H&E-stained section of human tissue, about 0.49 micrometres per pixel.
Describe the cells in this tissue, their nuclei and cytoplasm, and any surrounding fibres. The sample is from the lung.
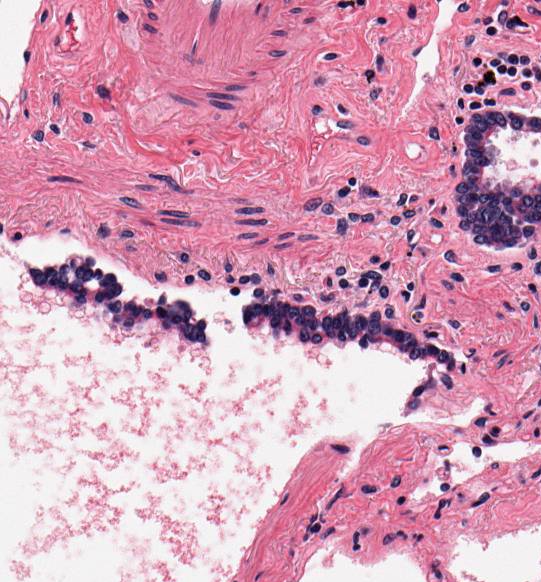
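Large open lumen fills lower left; pink stroma, upper part and right. Upper lumen border: narrow, crowded band of dark-nucleated cells, a few cells thick. Right edge, upper half: glandular structure, packed dark nuclei ringing small central lumen. Above lined lumen: spindle cells, elongated nuclei, roughly horizontal.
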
